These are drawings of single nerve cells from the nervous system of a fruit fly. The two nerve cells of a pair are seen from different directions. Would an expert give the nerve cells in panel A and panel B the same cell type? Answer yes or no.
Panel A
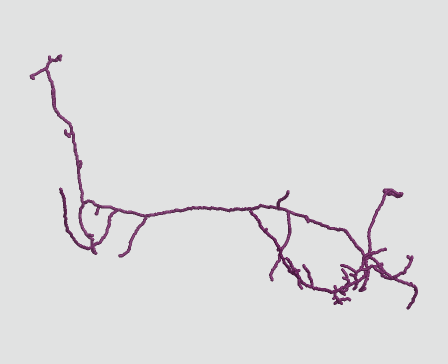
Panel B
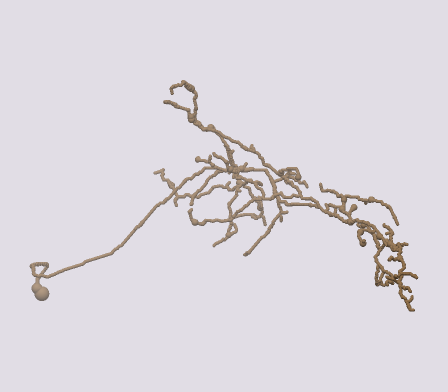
no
